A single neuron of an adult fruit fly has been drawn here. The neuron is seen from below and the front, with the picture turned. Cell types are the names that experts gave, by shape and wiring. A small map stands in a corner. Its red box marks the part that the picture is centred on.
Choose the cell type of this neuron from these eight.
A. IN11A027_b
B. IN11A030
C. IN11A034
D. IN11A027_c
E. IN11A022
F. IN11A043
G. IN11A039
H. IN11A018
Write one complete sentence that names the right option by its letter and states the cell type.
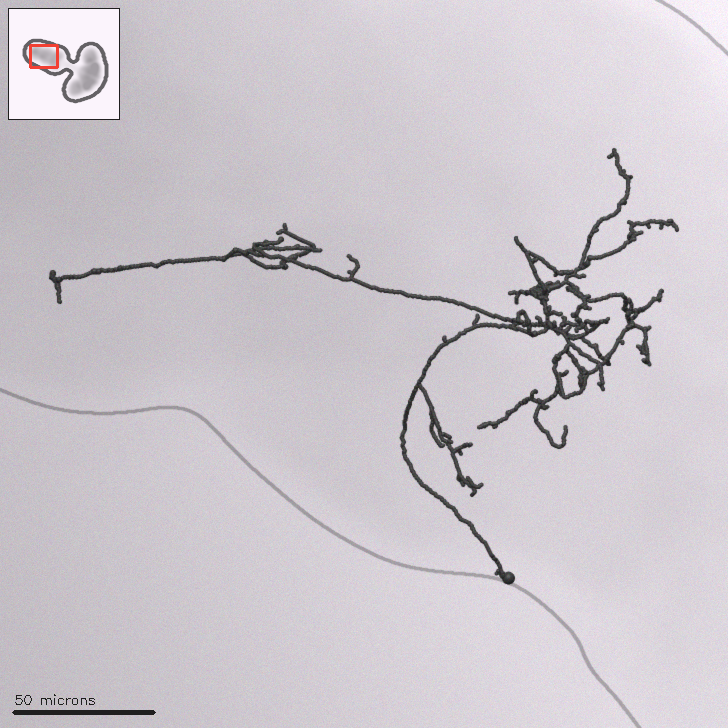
Being of cell type IN11A027_b, the neuron matches option A.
